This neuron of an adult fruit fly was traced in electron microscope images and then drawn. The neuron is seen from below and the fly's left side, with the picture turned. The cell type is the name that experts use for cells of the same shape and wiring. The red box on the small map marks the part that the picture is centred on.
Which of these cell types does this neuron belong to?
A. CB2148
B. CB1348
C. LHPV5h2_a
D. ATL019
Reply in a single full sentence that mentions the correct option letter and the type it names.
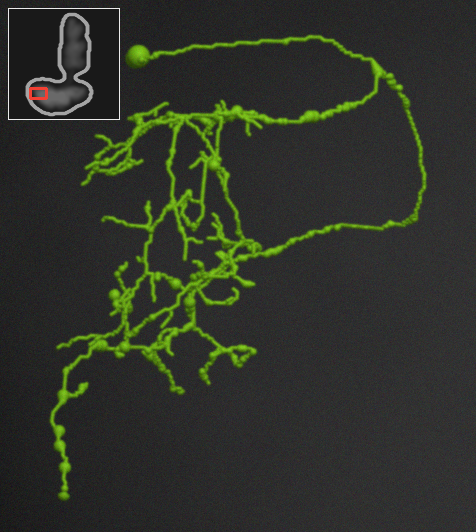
The neuron is identified as CB2148, the cell type in option A.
